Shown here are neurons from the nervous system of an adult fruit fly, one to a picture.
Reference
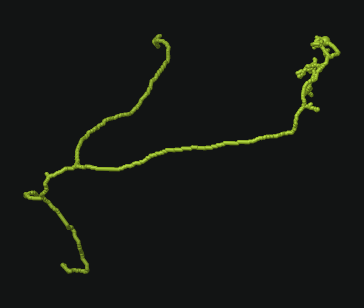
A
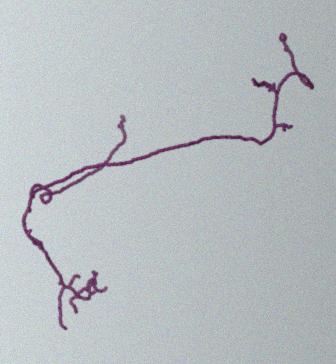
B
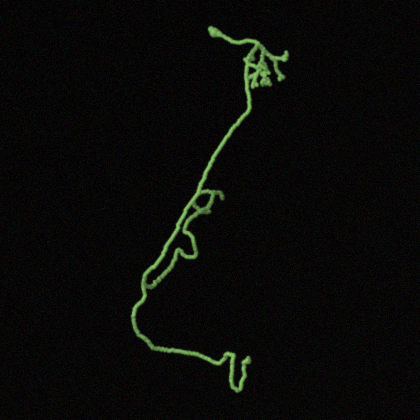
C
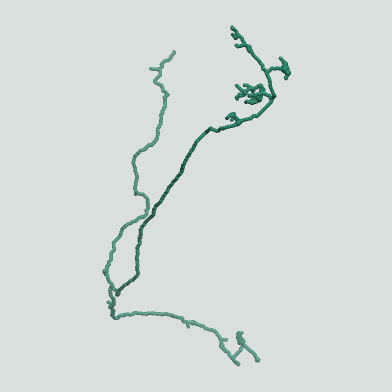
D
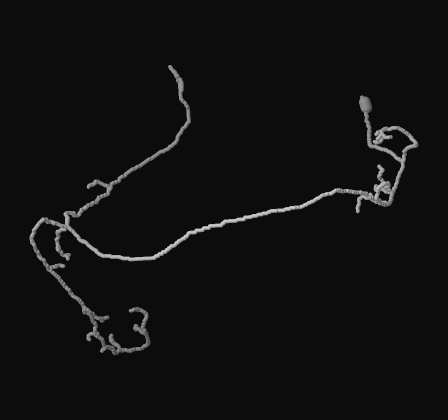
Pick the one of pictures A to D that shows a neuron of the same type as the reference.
B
